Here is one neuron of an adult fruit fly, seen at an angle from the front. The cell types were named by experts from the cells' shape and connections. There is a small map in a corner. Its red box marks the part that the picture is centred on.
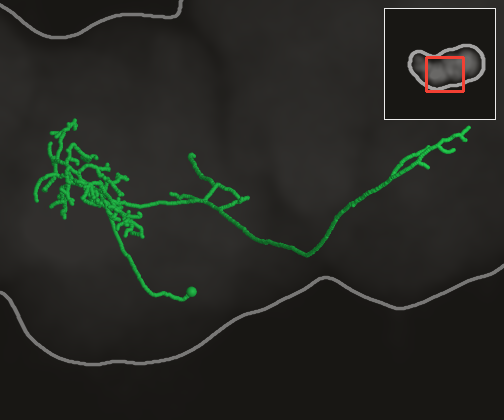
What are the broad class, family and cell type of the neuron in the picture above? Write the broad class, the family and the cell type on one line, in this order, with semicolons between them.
ascending neuron; hemilineage 07B; AN07B071_a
